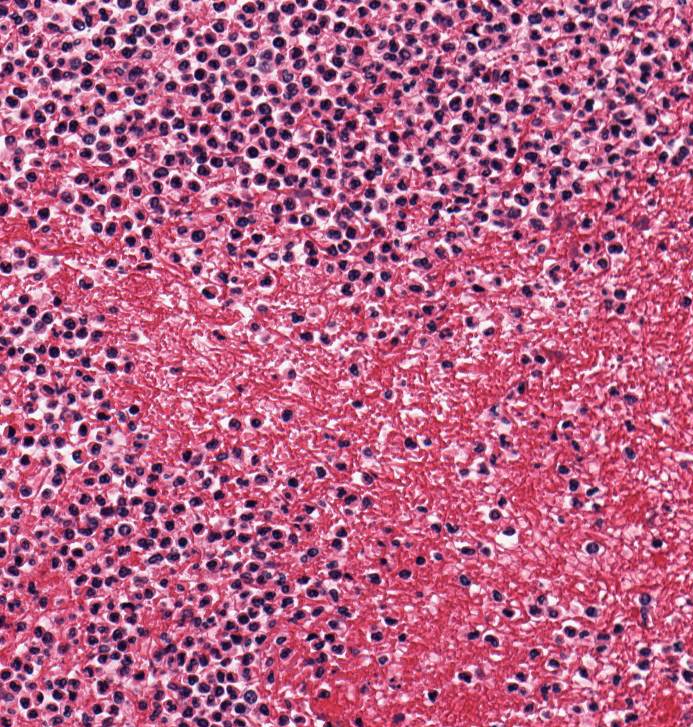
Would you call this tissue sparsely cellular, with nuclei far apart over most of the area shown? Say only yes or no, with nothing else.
No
